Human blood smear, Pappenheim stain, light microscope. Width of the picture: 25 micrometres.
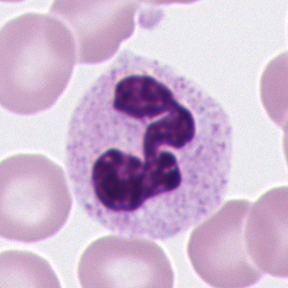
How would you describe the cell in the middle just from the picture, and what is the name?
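A roughly round, smooth outline bounds the cell. Its chromatin is dark purple and coarsely clumped. The cytoplasm is plentiful and pale pinkish-lilac, evenly filled with fine lilac granules. The cell is a segmented neutrophil.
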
